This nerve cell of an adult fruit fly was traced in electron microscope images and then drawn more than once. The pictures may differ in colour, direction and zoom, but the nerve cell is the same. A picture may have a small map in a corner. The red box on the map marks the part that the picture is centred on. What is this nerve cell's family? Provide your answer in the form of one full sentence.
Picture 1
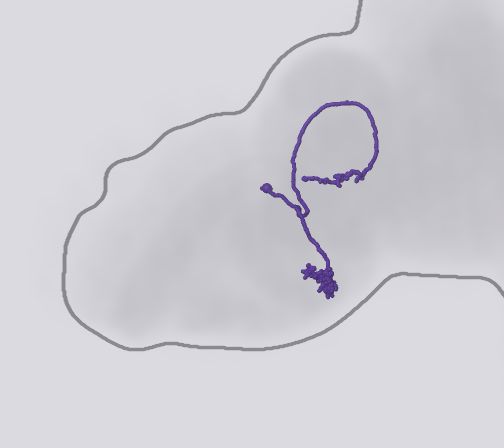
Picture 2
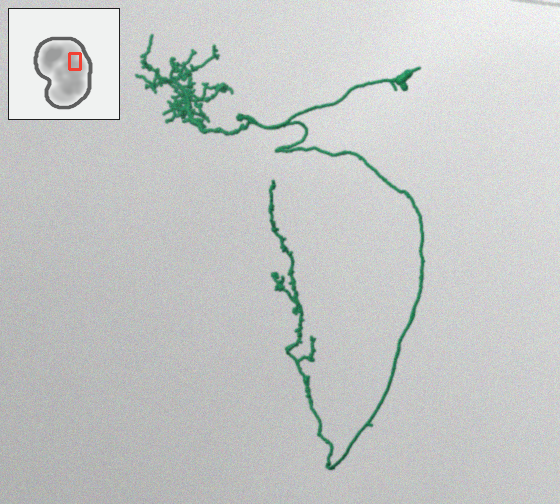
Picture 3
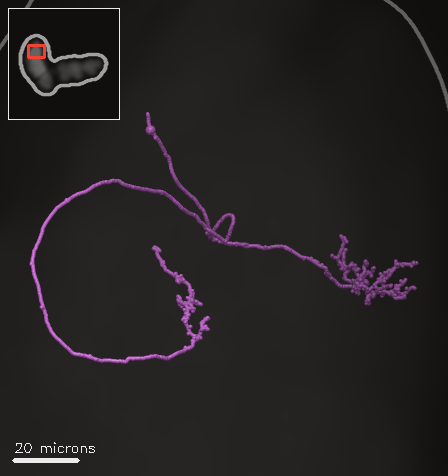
Belonging to family hemilineage VPNd3 is this nerve cell.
